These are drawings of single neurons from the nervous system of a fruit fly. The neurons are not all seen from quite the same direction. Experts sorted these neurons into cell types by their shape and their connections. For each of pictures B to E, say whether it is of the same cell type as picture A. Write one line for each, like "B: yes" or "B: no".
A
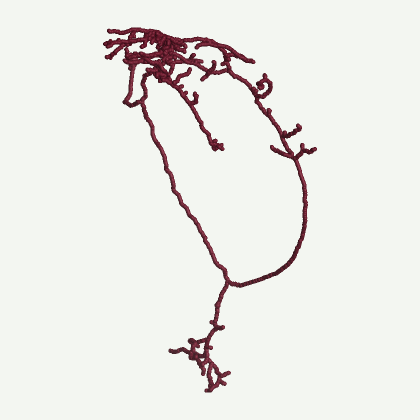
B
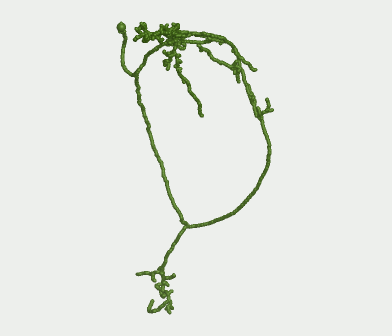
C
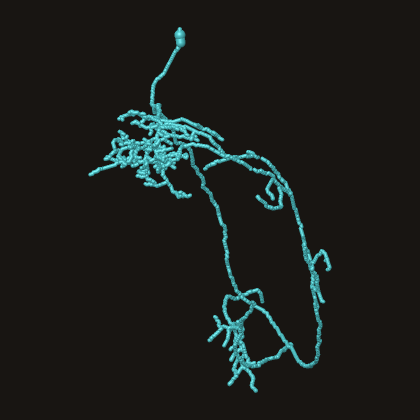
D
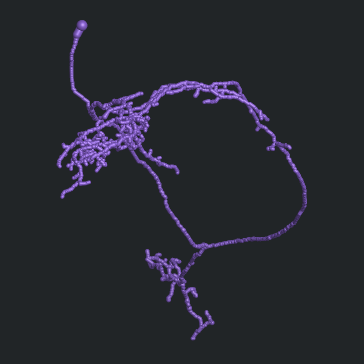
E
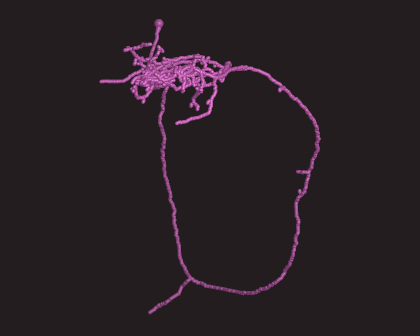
B: yes
C: yes
D: yes
E: no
